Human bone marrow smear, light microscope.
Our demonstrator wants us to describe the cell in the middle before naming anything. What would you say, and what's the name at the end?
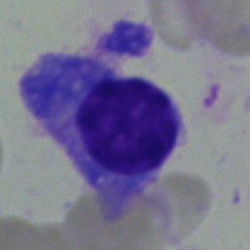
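The nucleus is placed off-centre, toward the right side of the cell, and stains deep purple. The cytoplasm stains blue, and a broad area of it extends to the upper left of the nucleus. The cell is a plasma cell.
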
